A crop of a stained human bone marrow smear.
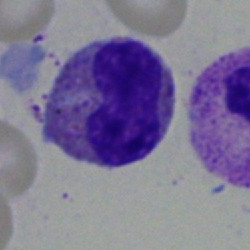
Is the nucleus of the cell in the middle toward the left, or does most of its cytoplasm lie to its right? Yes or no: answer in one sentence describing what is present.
No, most of the cytoplasm lies to the left of the nucleus.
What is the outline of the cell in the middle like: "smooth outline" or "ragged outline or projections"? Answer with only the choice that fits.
Smooth outline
